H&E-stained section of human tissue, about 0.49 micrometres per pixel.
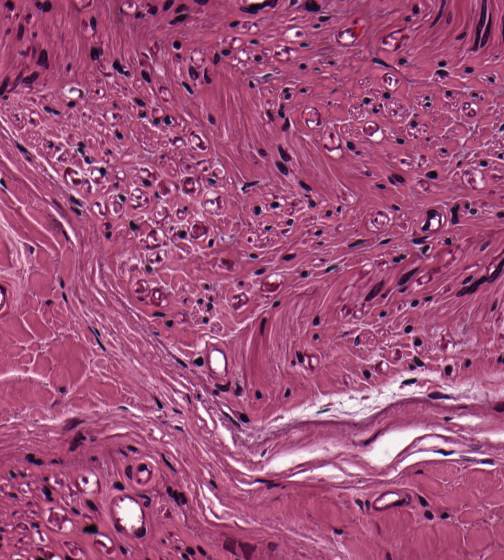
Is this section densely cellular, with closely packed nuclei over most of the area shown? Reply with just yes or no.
No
